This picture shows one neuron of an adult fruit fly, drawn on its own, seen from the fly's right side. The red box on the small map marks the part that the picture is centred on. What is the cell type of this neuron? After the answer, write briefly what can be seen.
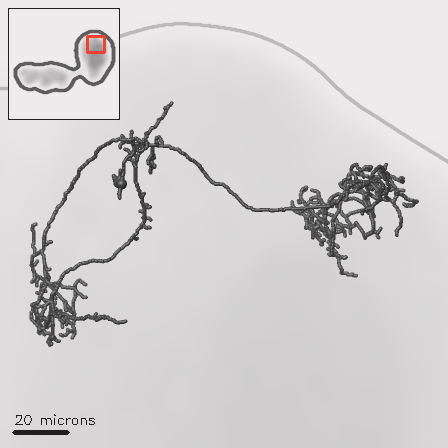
It is of cell type AOTU047. Its broad class is central-brain intrinsic neuron. Its cell body lies on the left of the picture. By the scale bar it is about 150 microns wide in this view. Dozens of branch ends can be seen.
